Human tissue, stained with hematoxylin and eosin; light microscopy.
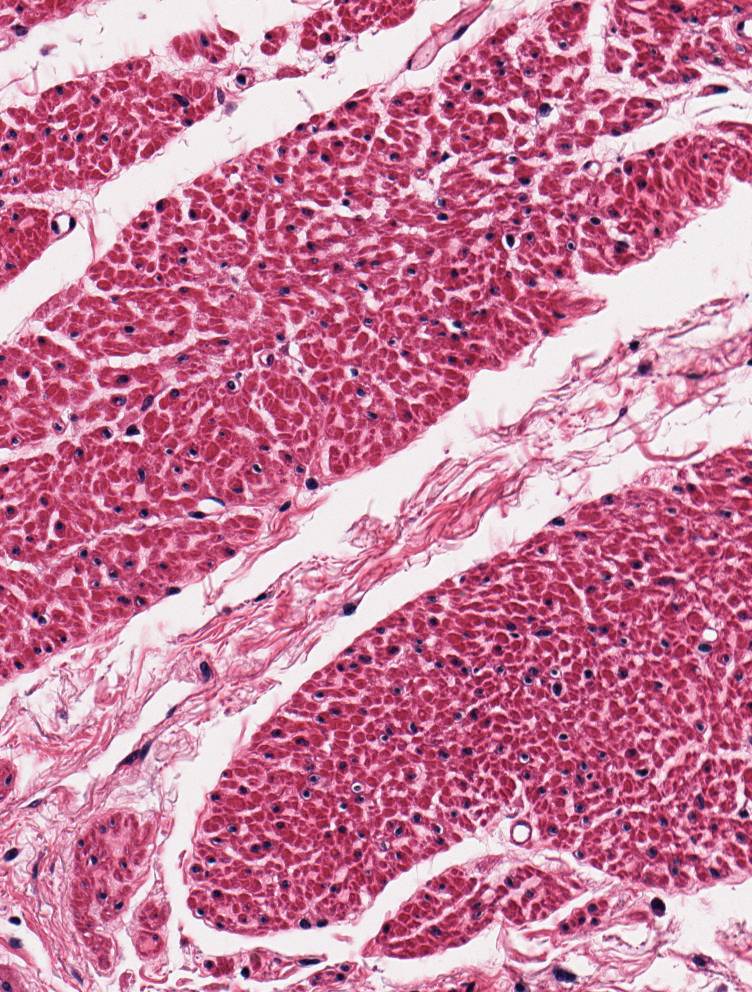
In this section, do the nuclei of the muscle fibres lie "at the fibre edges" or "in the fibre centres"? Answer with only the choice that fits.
In the fibre centres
